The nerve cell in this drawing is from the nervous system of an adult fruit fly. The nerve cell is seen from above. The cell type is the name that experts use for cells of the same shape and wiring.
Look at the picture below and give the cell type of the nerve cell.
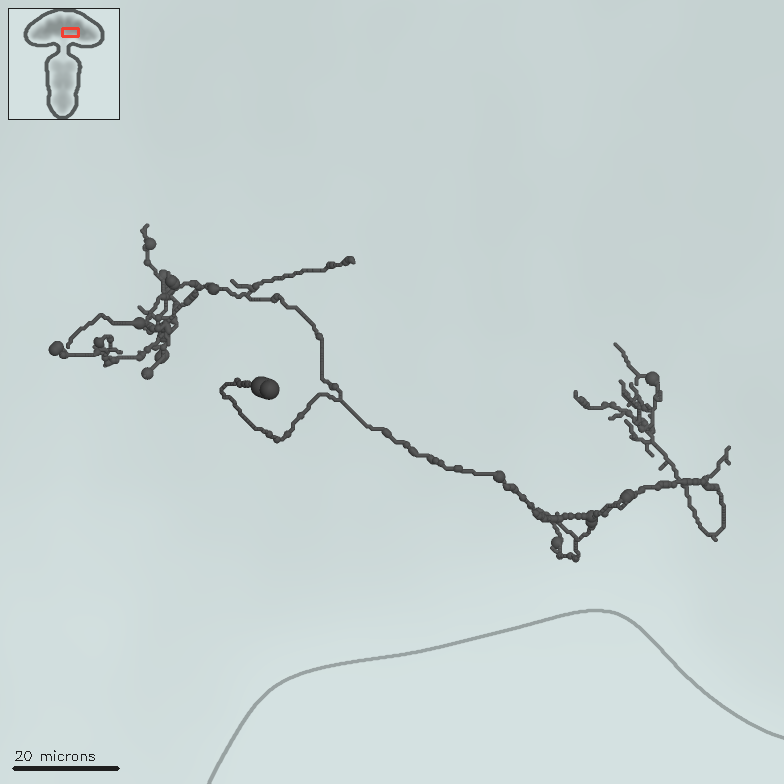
PS150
